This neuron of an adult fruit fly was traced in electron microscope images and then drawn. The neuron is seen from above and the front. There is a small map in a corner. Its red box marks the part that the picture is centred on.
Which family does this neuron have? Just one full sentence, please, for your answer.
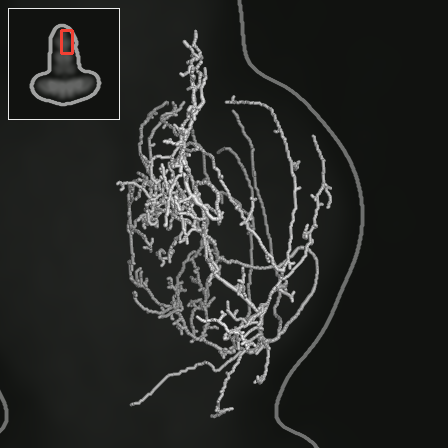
This neuron falls within the family hemilineage 01A.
